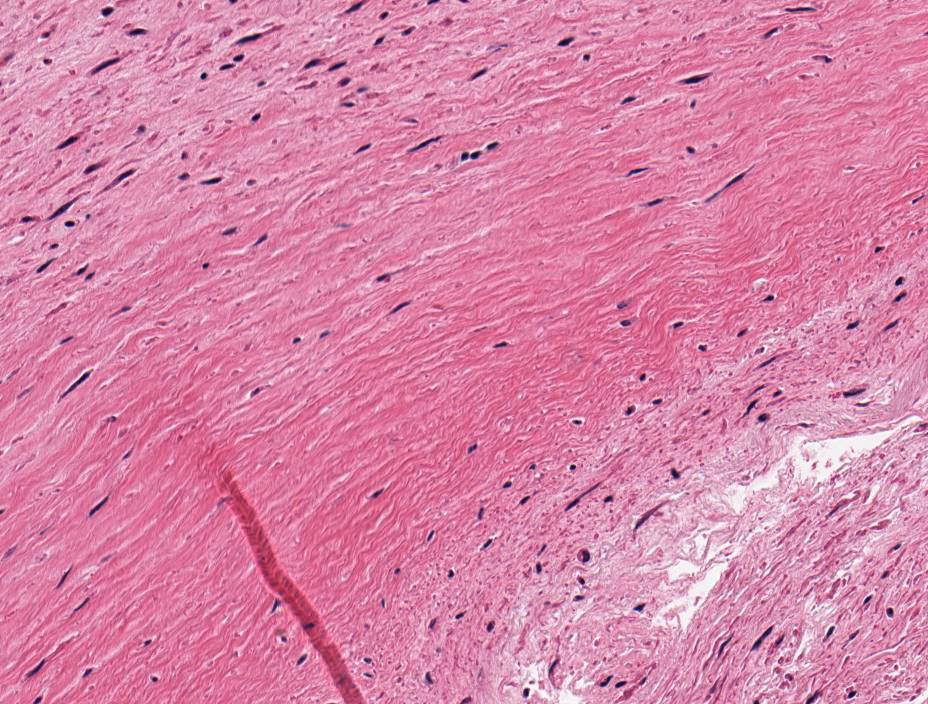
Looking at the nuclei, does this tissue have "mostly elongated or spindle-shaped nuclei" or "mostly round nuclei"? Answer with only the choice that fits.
Mostly elongated or spindle-shaped nuclei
